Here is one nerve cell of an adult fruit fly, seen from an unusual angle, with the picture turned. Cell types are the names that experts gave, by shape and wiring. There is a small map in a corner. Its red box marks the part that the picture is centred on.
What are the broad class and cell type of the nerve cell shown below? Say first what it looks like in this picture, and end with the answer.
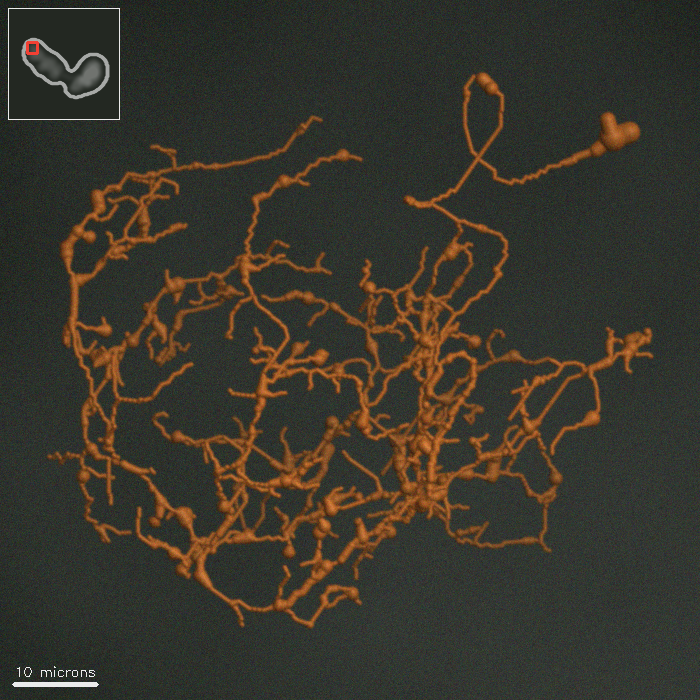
The cell body is at the upper right of the picture. By the scale bar it is about 75 microns wide in this view. The picture shows more than a hundred branch ends. This is a nerve-cord intrinsic neuron. The cell type is INXXX394.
